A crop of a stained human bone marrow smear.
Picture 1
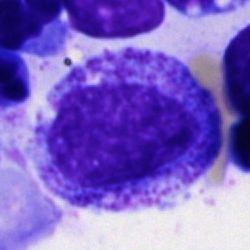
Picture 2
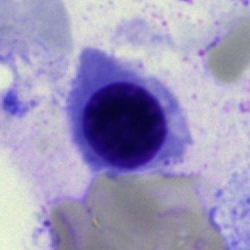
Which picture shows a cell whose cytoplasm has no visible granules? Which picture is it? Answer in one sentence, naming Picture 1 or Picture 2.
What picture 2 shows is a cell with no visible granules in its cytoplasm.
